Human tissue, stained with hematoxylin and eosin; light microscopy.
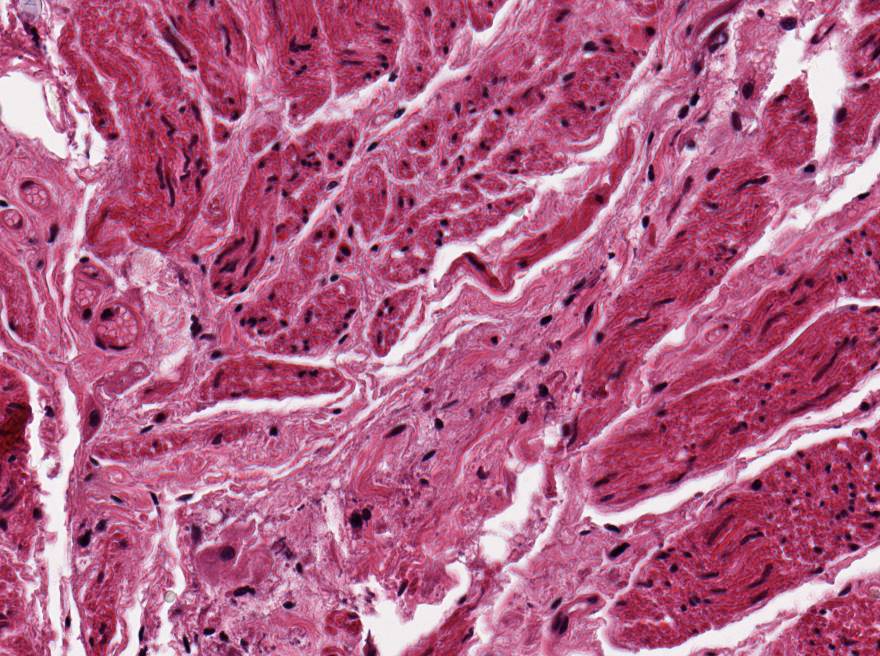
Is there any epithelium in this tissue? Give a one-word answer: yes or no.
No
